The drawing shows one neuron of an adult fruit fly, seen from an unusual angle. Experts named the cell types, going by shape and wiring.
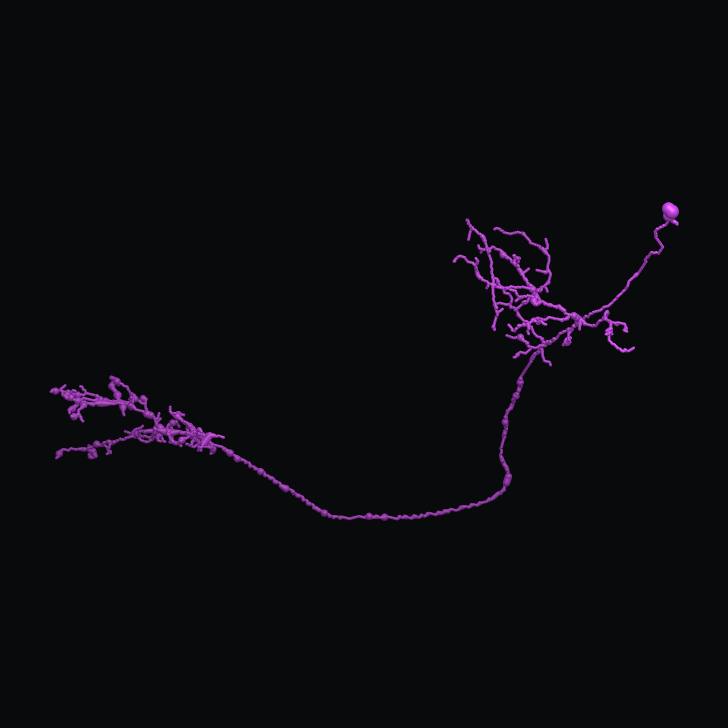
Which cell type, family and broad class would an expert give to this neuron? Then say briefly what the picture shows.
Its cell type is IB084. The family is hemilineage DM5_central. It is a central-brain intrinsic neuron. The cell body is at the upper right of the picture. The picture shows dozens of branch ends.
